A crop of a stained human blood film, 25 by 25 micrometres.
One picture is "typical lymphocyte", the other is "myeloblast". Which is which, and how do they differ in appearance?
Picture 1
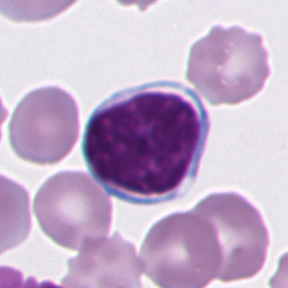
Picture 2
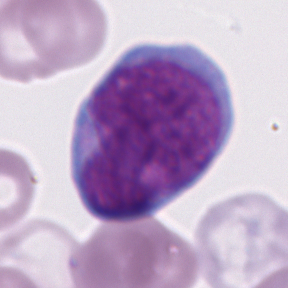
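Picture 1 shows a typical lymphocyte, and picture 2 shows a myeloblast. Look first at the chromatin: in picture 1 it is dense and coarsely clumped, while in picture 2 it is finely granular and evenly spread, with no coarse dark clumps. In picture 2 you can also find a paler rounded area in the lower part of the nucleus. The nucleus in picture 1 is a single rounded mass without lobes, about 10 by 9 micrometres. In picture 2 the nucleus measures about 15 by 11 micrometres within a cell of about 17 by 13 micrometres, so it fills about 70% of the cell's area. Now the cytoplasm: in picture 1 it is pale blue and forms only a thin rim around the nucleus, and in picture 2 no granules are visible in it. Finally, the outline of the cell in picture 2 is smooth, without surface projections or blebs.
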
